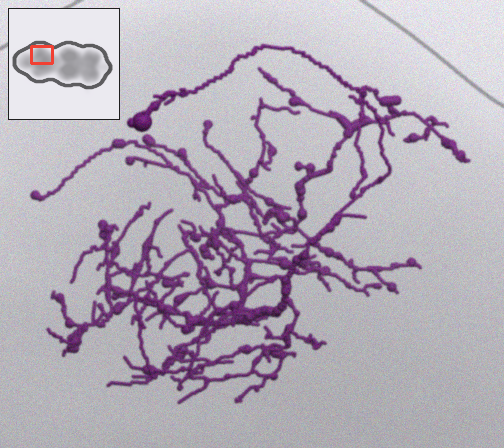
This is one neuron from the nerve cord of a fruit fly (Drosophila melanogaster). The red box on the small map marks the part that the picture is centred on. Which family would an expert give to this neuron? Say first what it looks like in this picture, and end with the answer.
Dozens of branch ends can be seen. In this view it is about as wide as it is tall. This is a nerve-cord intrinsic neuron. Its family is hemilineage 16B.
